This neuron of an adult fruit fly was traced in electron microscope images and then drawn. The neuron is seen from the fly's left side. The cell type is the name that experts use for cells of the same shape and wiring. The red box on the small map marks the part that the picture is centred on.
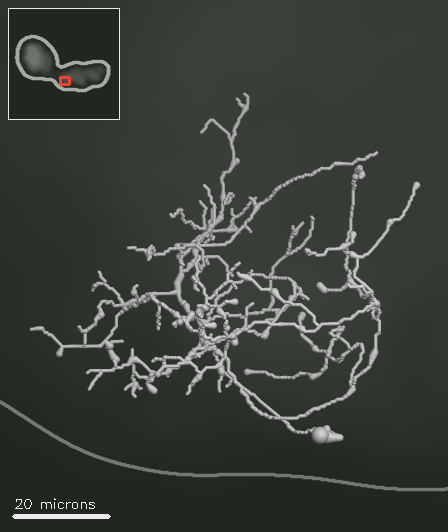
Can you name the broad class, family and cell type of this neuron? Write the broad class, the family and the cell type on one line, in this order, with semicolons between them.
nerve-cord intrinsic neuron; hemilineage 01B; IN01B022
